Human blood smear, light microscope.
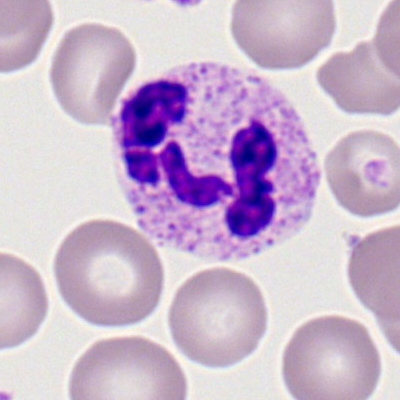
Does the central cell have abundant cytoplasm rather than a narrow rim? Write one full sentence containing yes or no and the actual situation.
Yes, around the nucleus lies a broad area of cytoplasm.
